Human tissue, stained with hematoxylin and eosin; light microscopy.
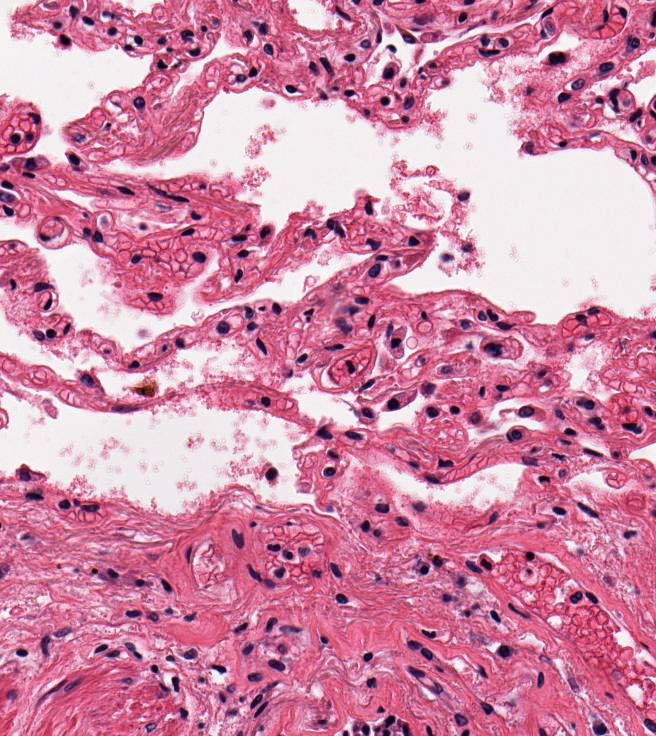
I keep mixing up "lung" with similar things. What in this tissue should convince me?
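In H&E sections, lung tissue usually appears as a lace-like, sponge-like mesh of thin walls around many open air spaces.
The upper two-thirds of this field matches that: thin branching septa separate large empty spaces. The septa hold capillaries packed with red blood cells and are lined by flattened cells with dark, elongated nuclei. The lower third does not fit the mesh pattern: it is solid fibrous tissue of wavy pink collagen bundles with scattered spindle-shaped nuclei.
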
